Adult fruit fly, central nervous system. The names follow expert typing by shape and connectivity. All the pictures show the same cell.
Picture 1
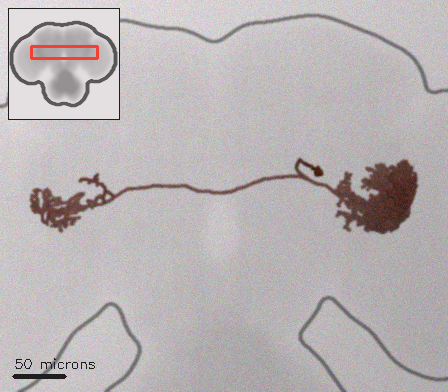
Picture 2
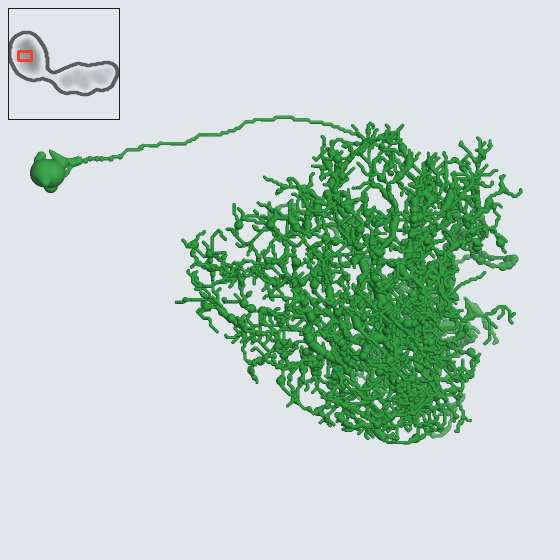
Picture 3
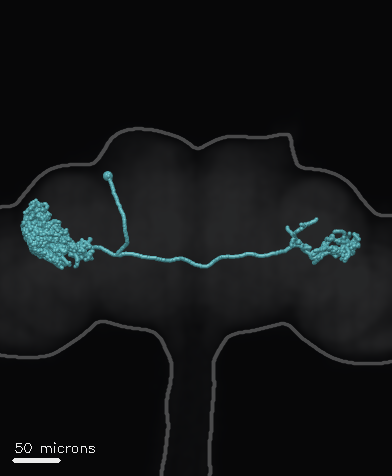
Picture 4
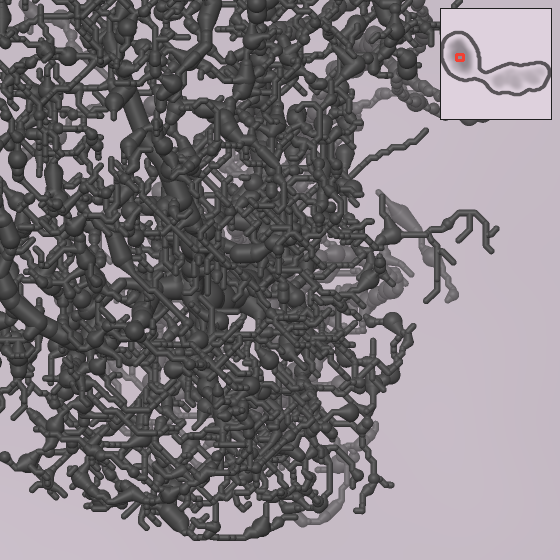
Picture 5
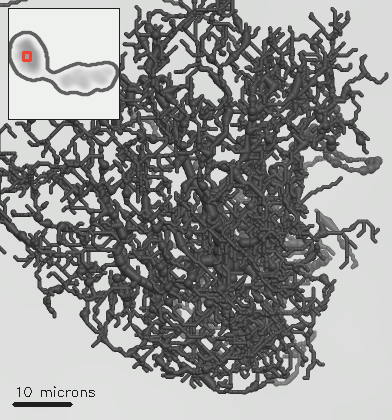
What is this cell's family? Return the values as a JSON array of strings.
["hemilineage VLPa2"]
